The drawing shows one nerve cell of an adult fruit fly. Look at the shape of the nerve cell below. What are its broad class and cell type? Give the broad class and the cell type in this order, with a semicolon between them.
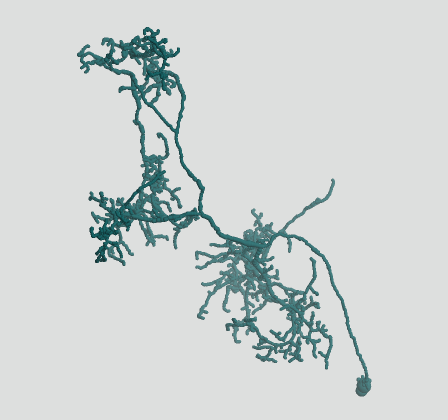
central-brain intrinsic neuron; CRE050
